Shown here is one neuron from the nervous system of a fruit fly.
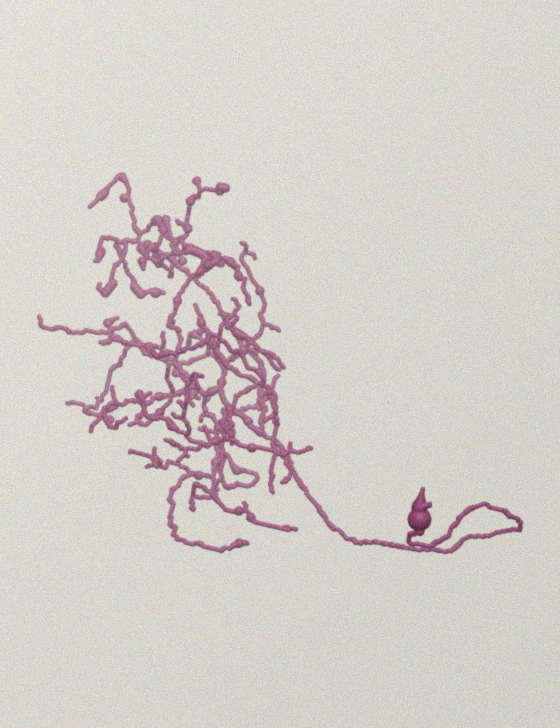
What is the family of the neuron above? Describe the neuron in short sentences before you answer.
The cell body is at the lower right of the picture. Dozens of branch ends can be seen. This is a central-brain intrinsic neuron. The family is hemilineage SLPal3_and_SLPal4_dorsal.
